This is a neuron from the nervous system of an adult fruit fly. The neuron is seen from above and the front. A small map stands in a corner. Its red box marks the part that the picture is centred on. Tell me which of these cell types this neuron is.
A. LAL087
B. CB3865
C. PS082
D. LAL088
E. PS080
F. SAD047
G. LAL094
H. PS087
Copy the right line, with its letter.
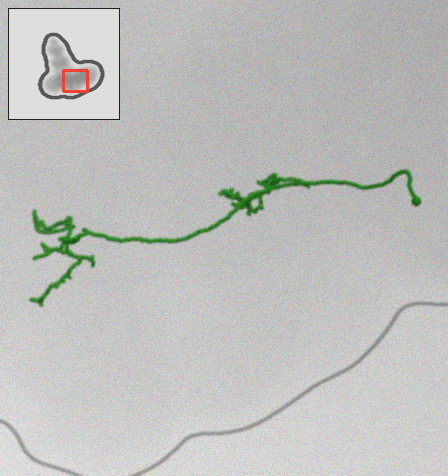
G. LAL094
